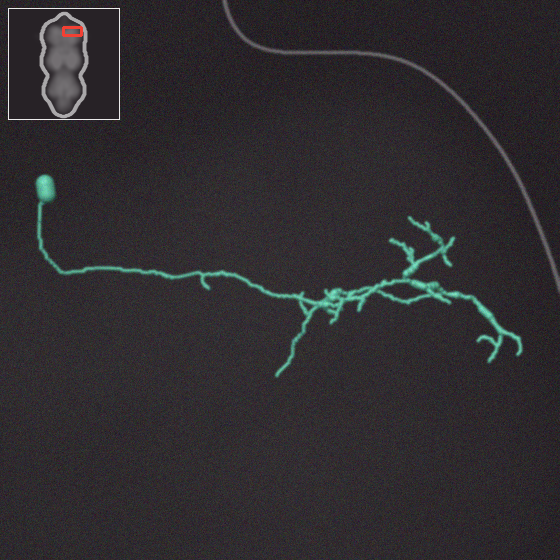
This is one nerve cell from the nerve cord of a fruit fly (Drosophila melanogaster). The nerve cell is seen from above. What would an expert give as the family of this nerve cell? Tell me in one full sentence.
It is hemilineage 13B that names the family of this nerve cell.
